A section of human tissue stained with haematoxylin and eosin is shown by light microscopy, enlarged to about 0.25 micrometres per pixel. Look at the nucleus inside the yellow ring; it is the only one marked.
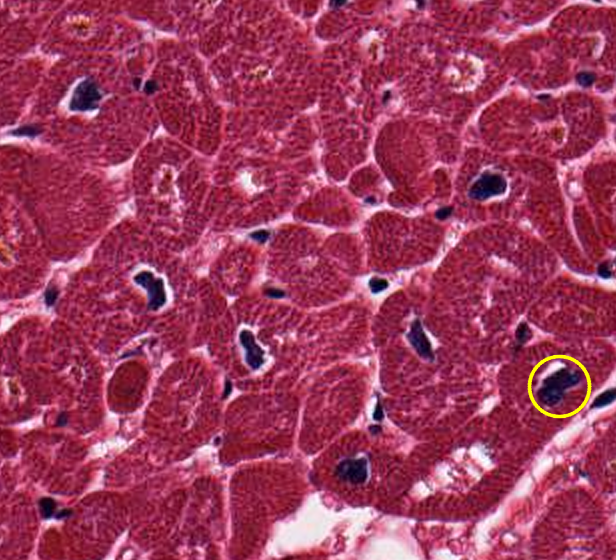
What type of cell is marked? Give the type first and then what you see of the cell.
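The marked cell is a cardiomyocyte. The nucleus is very dark, with an irregular, blocky outline, and is larger than the slender nuclei in the narrow spaces between the fibres. A pale, clear rim lies between the nucleus and the surrounding cytoplasm along one side. The cytoplasm is abundant and deep pink, with a fine speckled, faintly striated texture. The fibre lies beside a pale, thin-walled channel that runs diagonally past its lower right side and carries a flat, elongated nucleus.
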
